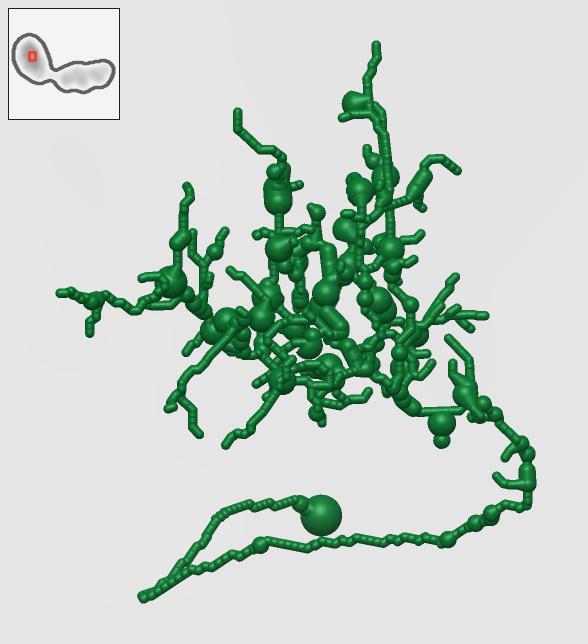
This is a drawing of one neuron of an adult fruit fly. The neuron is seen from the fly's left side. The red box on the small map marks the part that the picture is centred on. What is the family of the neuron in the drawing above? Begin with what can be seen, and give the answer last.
The cell body can be seen at the bottom of the picture. Dozens of branch ends can be seen. It is an optic-lobe intrinsic neuron. The family is Cm.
